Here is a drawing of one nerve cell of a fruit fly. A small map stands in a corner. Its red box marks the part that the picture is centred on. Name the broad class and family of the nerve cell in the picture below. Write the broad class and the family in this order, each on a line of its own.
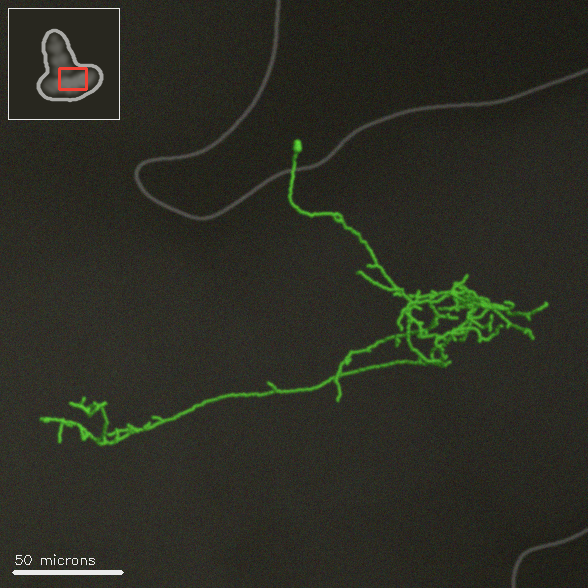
central-brain intrinsic neuron
hemilineage DM4_dorsal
